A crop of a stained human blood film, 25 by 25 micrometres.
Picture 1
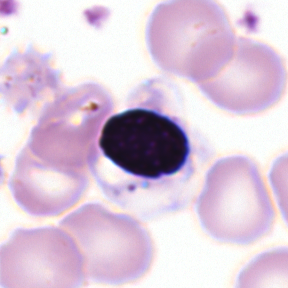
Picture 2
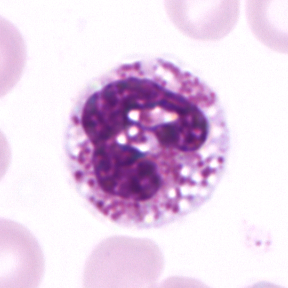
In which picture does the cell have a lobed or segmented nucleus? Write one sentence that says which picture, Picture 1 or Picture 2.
What is divided into lobes is the nucleus of the cell in Picture 2.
